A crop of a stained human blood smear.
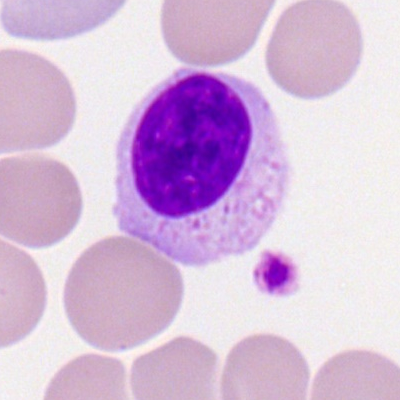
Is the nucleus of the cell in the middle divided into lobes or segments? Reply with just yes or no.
No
